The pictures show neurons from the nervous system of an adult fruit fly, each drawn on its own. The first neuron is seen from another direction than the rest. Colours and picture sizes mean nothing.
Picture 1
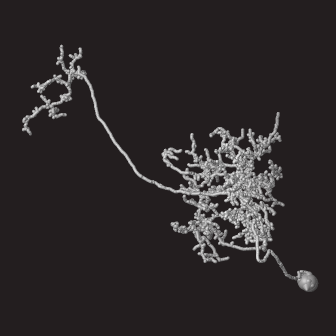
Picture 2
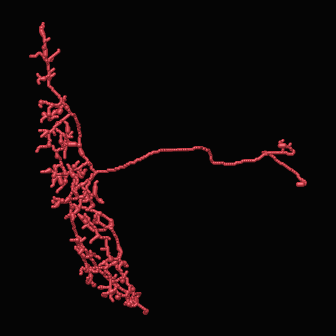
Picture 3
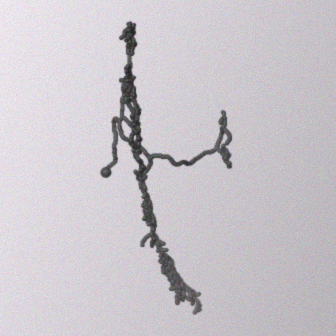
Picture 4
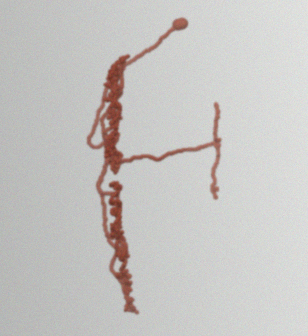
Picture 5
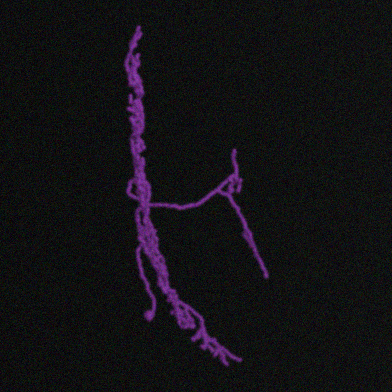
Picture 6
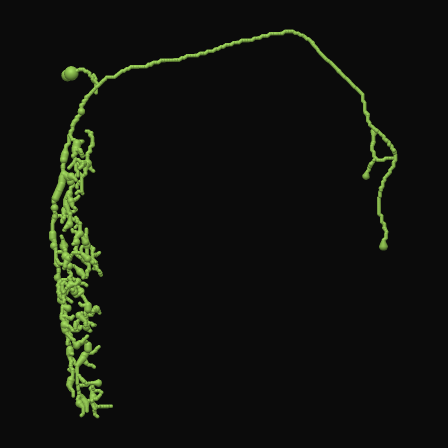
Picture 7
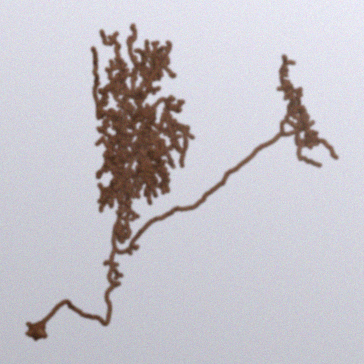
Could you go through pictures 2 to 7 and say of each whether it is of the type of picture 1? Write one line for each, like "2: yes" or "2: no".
2: no
3: no
4: no
5: no
6: no
7: yes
